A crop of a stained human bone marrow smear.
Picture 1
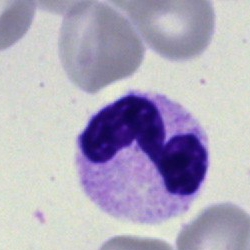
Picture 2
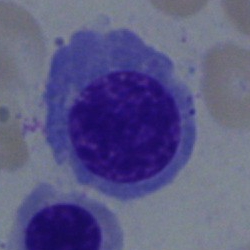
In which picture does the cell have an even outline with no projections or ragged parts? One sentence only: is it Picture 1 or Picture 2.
There is a cell with a smooth edge, free of projections, in Picture 1.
